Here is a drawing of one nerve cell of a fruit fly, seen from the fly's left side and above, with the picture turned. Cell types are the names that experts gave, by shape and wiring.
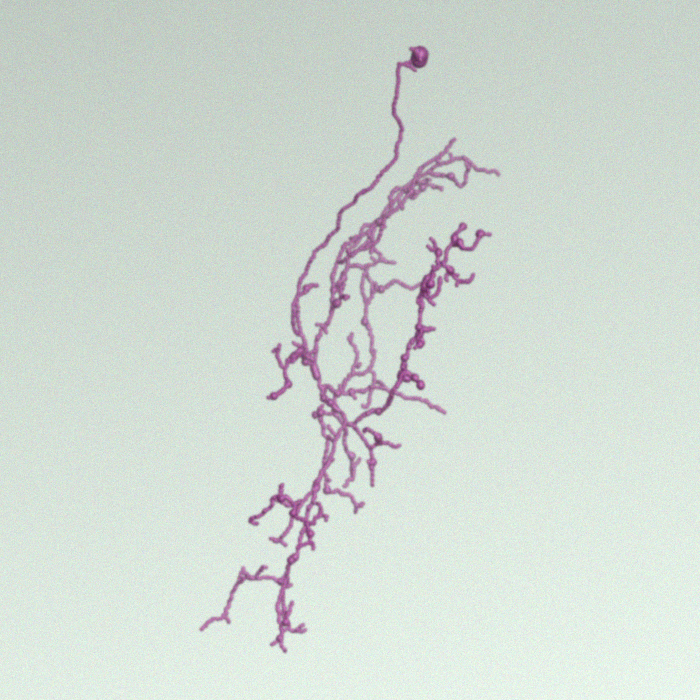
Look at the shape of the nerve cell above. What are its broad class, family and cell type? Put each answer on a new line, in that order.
nerve-cord intrinsic neuron
hemilineage 21A
IN21A051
